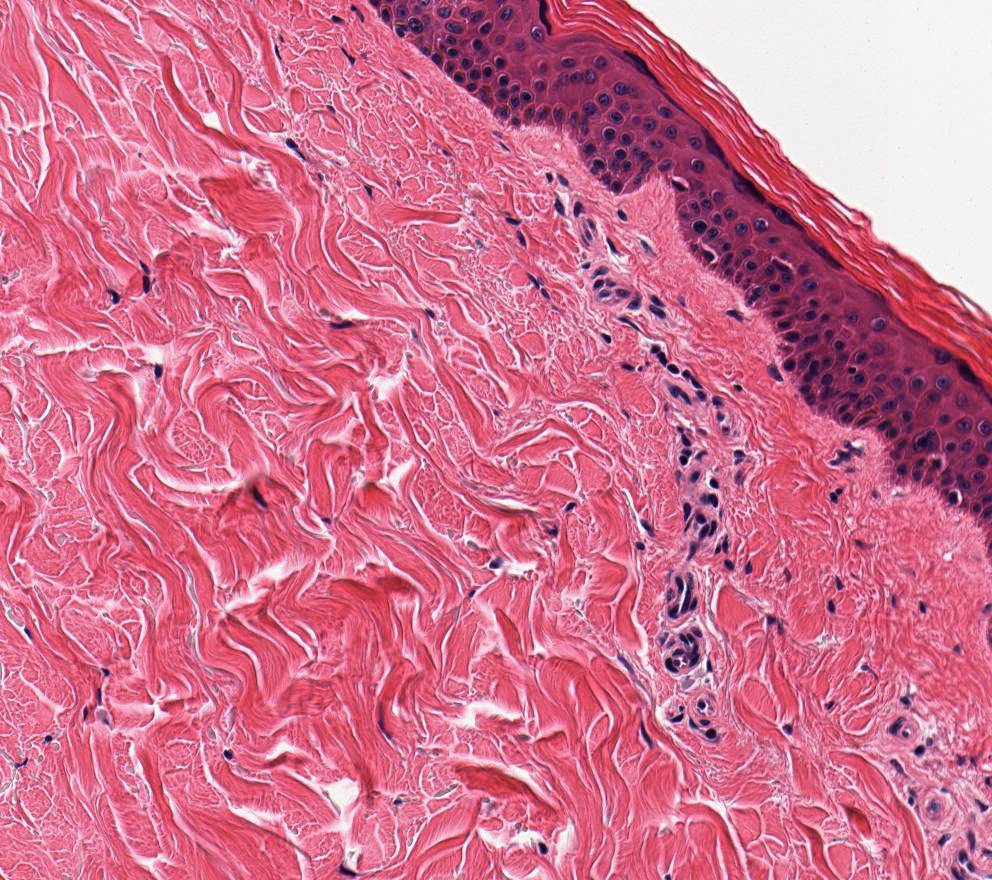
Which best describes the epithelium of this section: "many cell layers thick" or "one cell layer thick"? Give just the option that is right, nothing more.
Many cell layers thick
